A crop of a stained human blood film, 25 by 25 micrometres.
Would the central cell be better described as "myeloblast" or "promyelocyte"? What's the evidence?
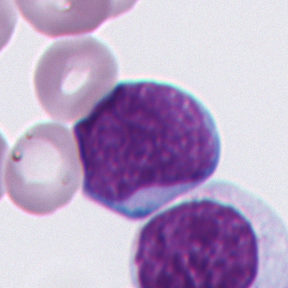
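This one is a myeloblast. Nucleus a single unlobed mass, about 12 micrometres across, filling most of the cell. Only a narrow rim of cytoplasm remains, pale blue and clearest as a crescent along the lower edge. Chromatin finely stippled and evenly spread, without large dark clumps.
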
